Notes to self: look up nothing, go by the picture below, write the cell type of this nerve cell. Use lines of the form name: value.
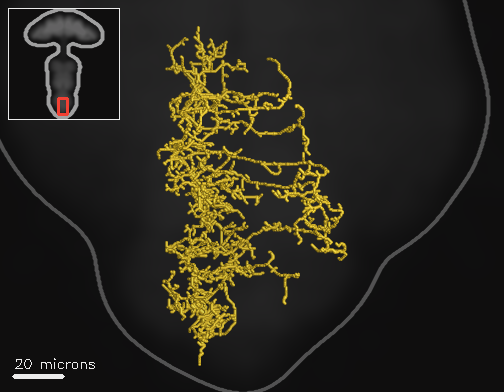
cell type: INXXX124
